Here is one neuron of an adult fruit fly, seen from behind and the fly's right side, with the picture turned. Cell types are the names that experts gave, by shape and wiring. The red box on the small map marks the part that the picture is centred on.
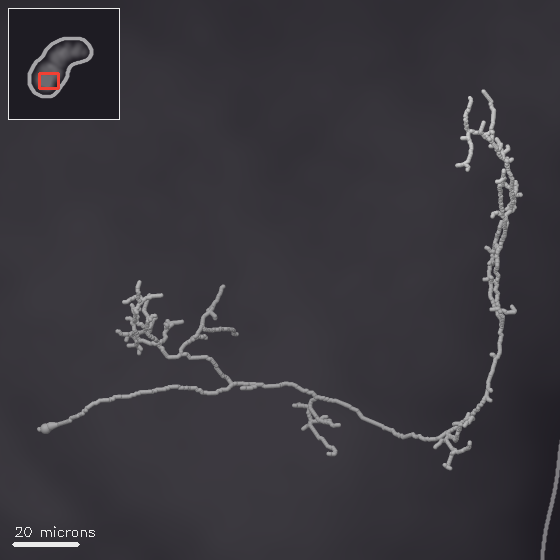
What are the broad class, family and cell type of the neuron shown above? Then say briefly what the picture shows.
This is a central-brain intrinsic neuron. The family is hemilineage EBa1. Its cell type is ATL009. The cell body is at the lower left of the picture. From left to right in the picture it spans about 150 microns. The picture shows dozens of branch ends.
